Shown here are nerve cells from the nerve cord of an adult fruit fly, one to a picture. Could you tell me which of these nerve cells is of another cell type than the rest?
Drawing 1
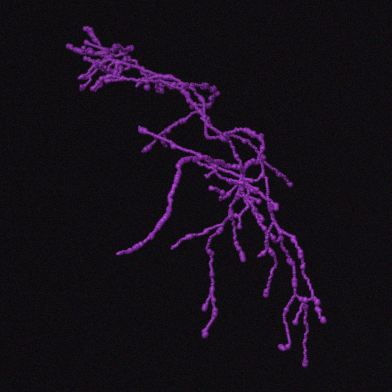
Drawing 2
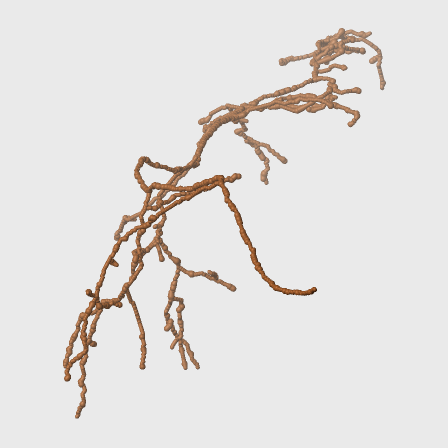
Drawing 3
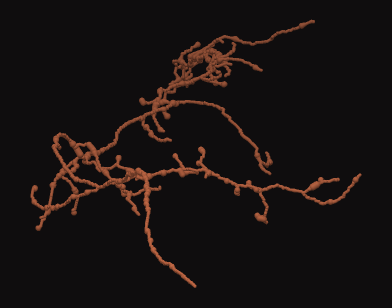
3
